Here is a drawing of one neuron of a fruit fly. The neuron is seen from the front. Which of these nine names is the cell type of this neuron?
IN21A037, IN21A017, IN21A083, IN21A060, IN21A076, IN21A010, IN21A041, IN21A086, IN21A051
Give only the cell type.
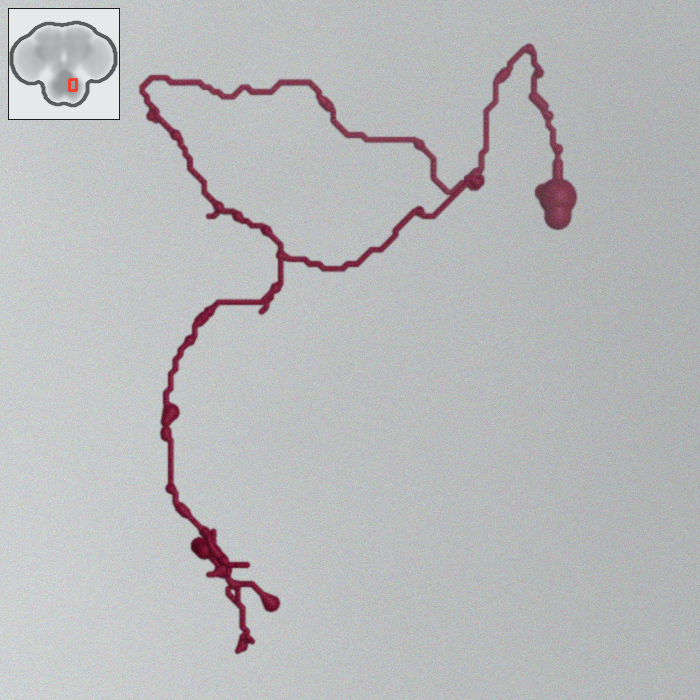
IN21A086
